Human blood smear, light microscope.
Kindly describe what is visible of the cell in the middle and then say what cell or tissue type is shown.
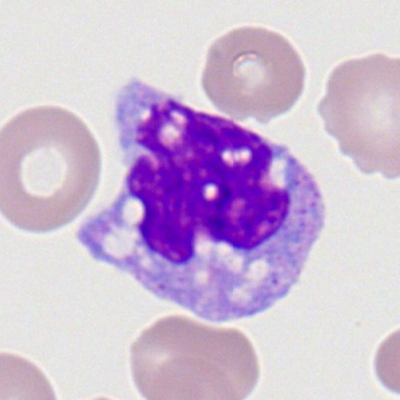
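Look at the edge first: it's irregular and angular, with several blunt corners instead of a smooth round rim. The nucleus is big and irregularly folded, and its lower edge is indented. Its chromatin is dark purple and dense, mottled and clumped. You'll also see lots of small clear round vacuoles scattered through the cytoplasm. That's a monocyte.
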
